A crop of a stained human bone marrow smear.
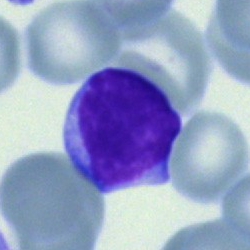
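Lymphocyte at the centre of a stained bone marrow smear, taken point by point. First, the nucleus fills most of the cell. Second, it forms a single unlobed mass. Third, the chromatin looks finely textured rather than coarsely clumped. Last, the cytoplasm is only a scant rim, widest on the left side.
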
